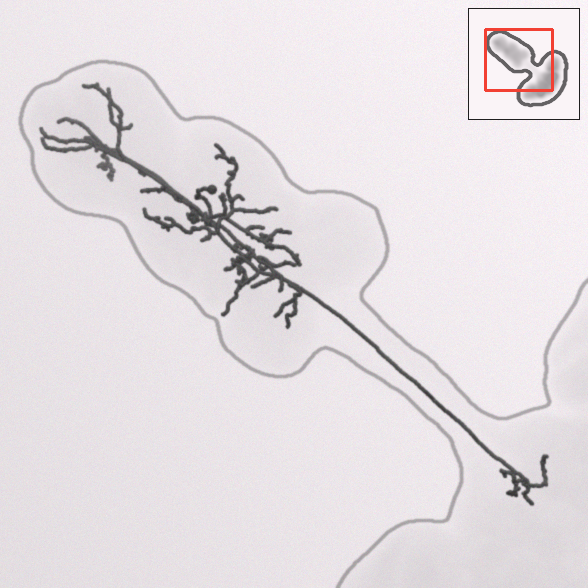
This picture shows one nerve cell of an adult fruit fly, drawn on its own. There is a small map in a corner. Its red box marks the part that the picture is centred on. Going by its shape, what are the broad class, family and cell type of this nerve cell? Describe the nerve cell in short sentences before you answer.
It runs through the neck, between the brain and the nerve cord. As drawn here it is about as wide as it is tall. It is an ascending neuron. Its family is hemilineage 05B. Its cell type is AN05B054_a.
